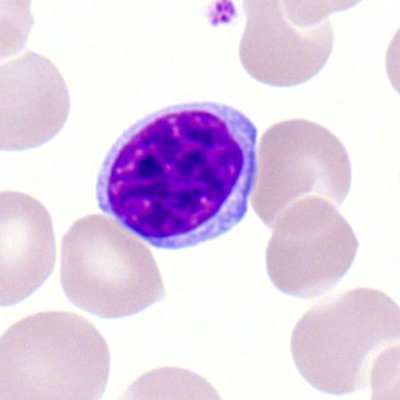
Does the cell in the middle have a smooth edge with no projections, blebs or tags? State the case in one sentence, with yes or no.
Yes, no projections, blebs or ragged parts break the cell's outline.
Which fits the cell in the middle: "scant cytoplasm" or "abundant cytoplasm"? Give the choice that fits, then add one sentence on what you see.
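Scant cytoplasm. The cytoplasm forms only a thin rim around the nucleus.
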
